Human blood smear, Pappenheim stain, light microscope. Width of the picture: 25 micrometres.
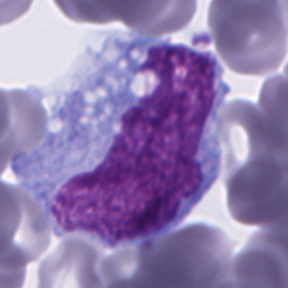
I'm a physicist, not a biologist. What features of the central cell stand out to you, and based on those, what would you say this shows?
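Start with the nucleus: it is one unsegmented mass, not split into separate lobes, forming a broad, irregular band that runs from upper right to lower left across the cell. Its chromatin has a fine, lacy, strand-like pattern. Most of the cytoplasm lies to the upper left of the nucleus. This is a monocyte.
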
